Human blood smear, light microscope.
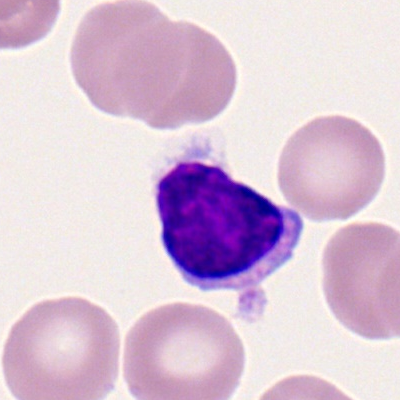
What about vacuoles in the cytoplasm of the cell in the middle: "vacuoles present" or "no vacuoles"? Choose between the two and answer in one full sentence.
This cell has a cytoplasm without any vacuoles.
